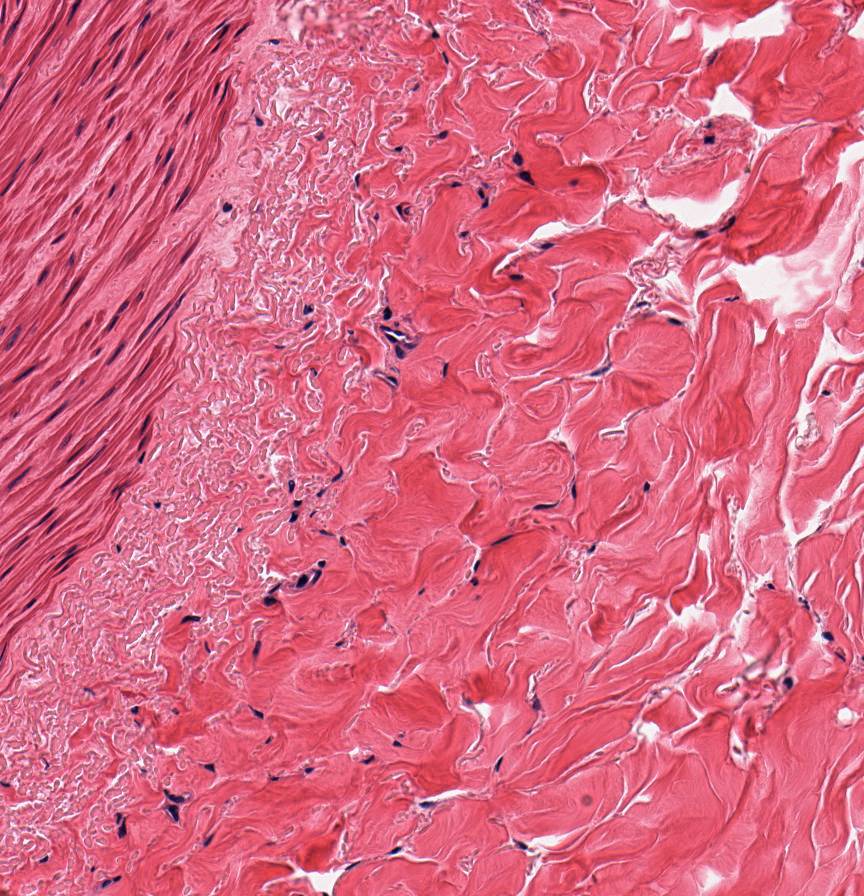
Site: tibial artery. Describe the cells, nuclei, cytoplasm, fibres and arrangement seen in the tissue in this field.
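Running diagonally, parallel to the edge of their band, are smooth muscle cells with elongated, cigar-shaped nuclei. Along that edge of the muscle band lies a strip of finely fragmented, wavy, pale pink fibres. Between the collagen bundles there are only sparse, small, dark spindle-shaped nuclei.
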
